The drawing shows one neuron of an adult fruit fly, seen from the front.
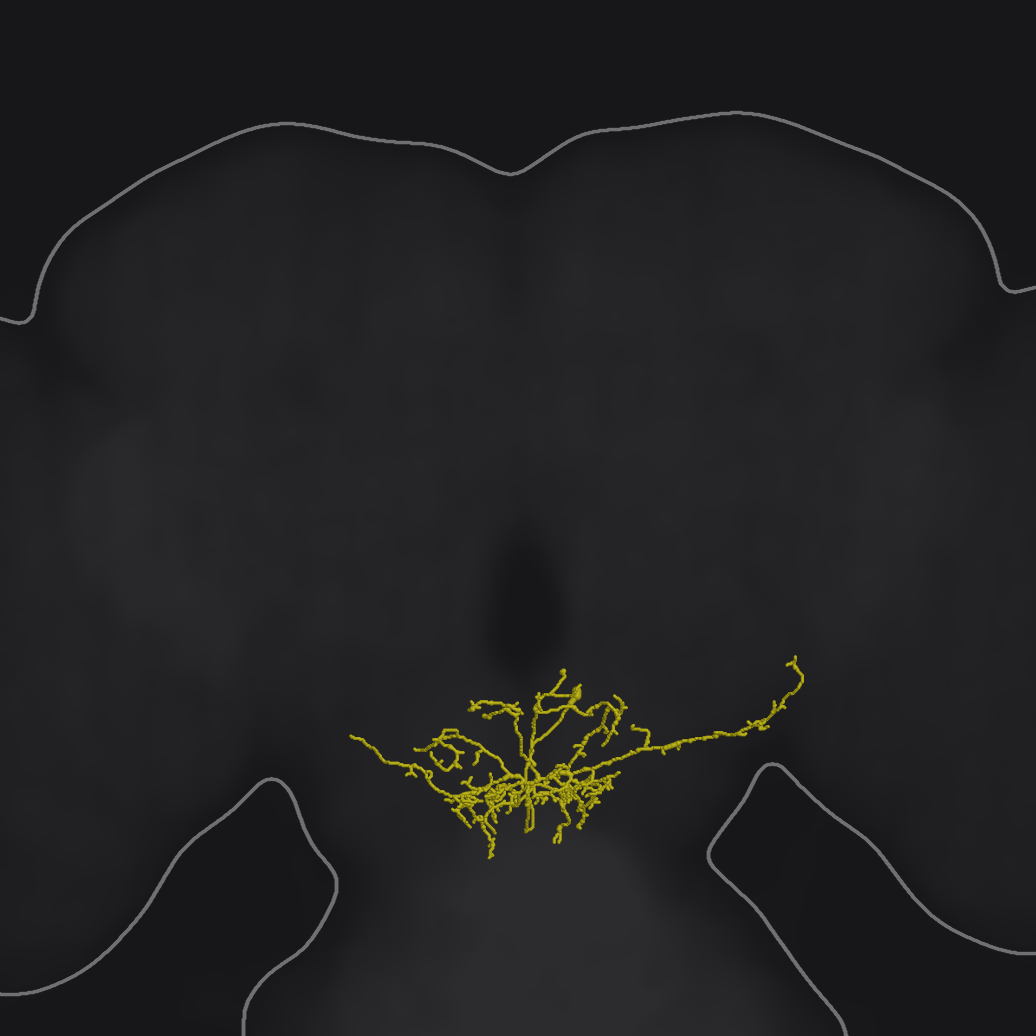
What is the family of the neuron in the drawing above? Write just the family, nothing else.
hemilineage LB0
